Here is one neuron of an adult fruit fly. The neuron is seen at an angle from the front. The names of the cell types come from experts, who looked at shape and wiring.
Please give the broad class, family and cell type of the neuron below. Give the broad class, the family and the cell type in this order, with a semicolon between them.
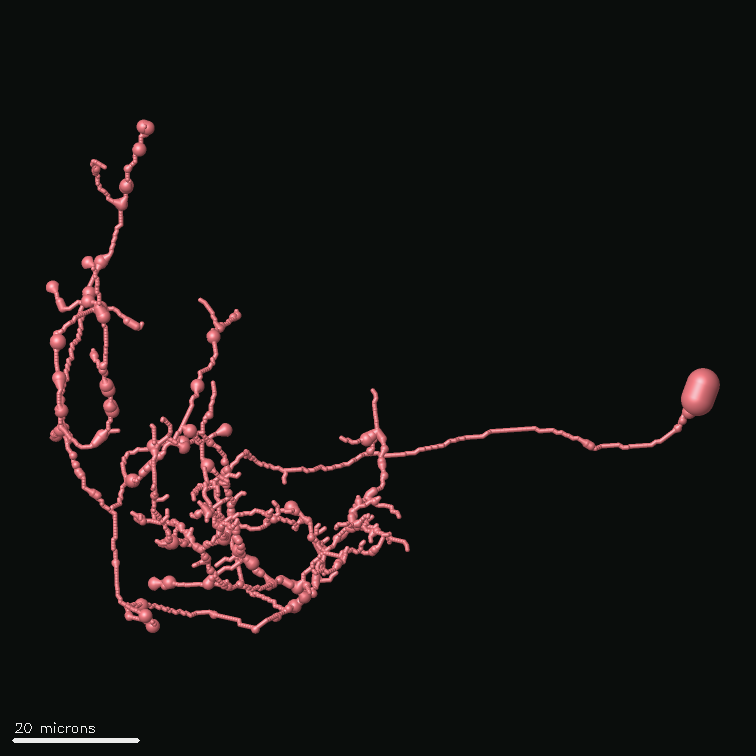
nerve-cord intrinsic neuron; hemilineage 01B; IN01B048_a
